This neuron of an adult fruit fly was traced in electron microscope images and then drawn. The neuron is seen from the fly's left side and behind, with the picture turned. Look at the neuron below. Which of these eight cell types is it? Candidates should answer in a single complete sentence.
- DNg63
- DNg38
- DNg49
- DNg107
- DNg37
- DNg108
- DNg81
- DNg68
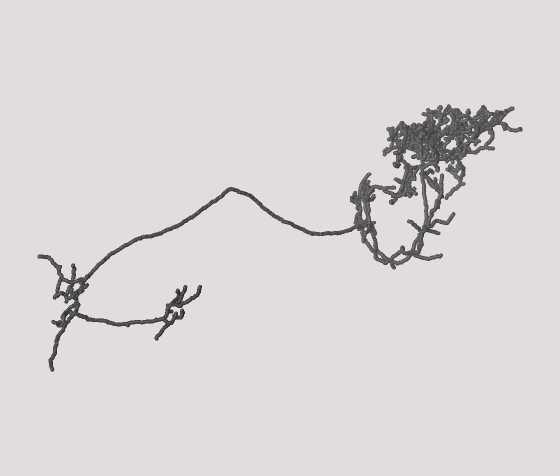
It is to cell type DNg81 that the neuron belongs.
